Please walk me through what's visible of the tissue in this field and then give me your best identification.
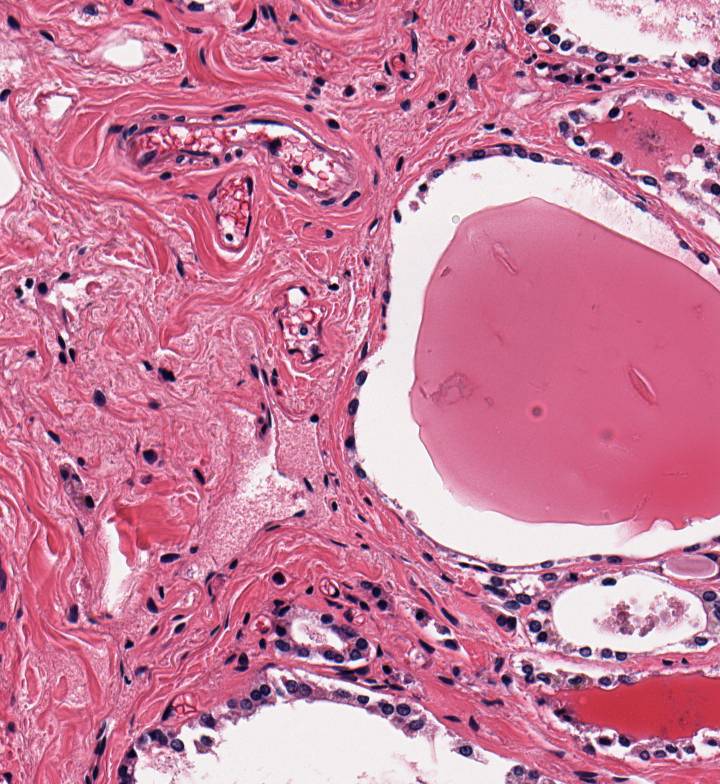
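Right half mostly filled by one large dilated space holding homogeneous, glassy pink material. Its wall: a single layer of flattened cells. Upper left stroma: small thin-walled vessels containing red blood cells. Tissue: thyroid.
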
